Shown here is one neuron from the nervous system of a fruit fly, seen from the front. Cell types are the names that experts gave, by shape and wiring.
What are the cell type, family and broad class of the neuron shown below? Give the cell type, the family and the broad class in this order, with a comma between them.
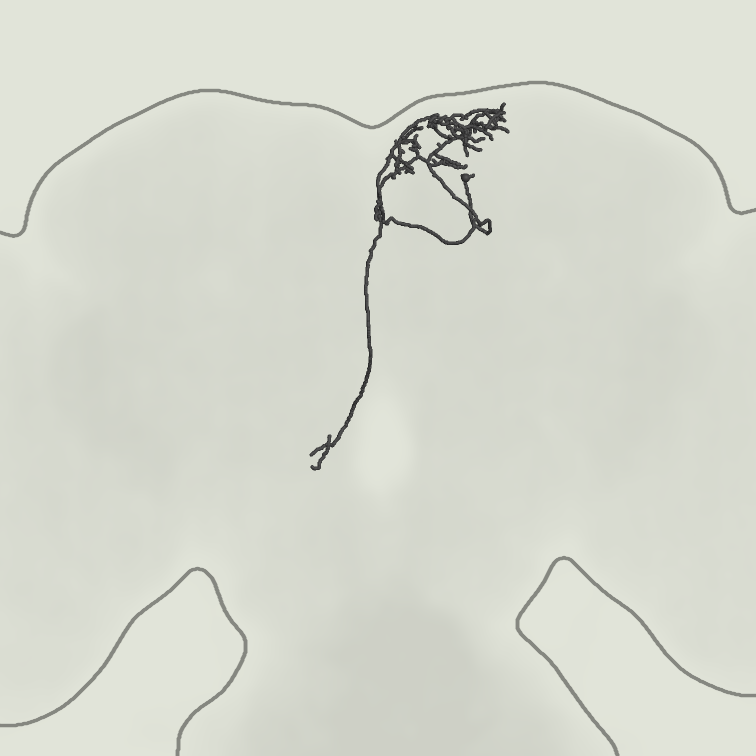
SMP483, hemilineage SMPpv1, central-brain intrinsic neuron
